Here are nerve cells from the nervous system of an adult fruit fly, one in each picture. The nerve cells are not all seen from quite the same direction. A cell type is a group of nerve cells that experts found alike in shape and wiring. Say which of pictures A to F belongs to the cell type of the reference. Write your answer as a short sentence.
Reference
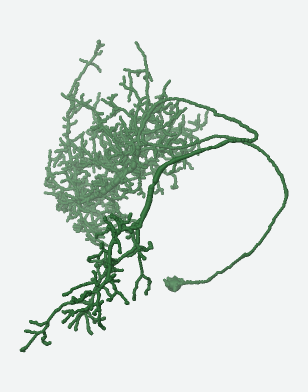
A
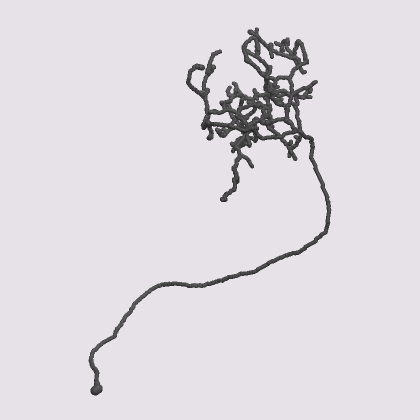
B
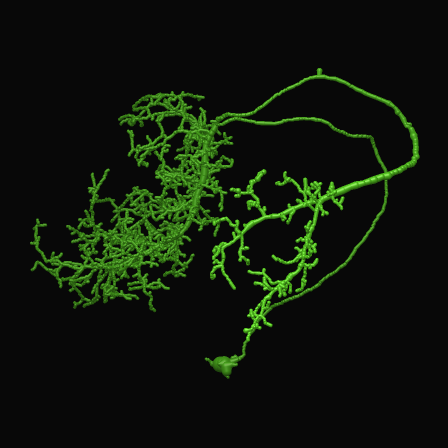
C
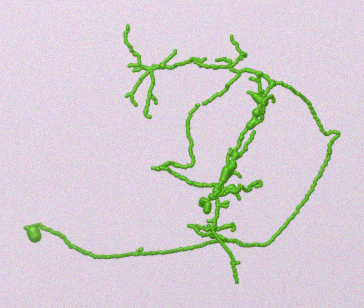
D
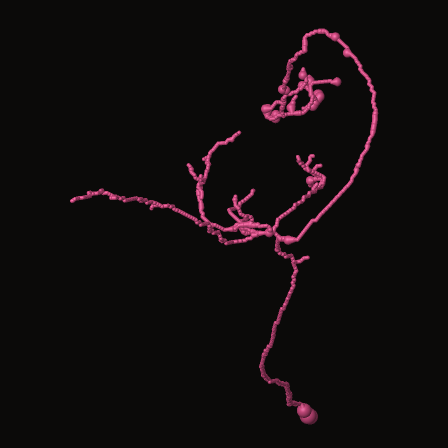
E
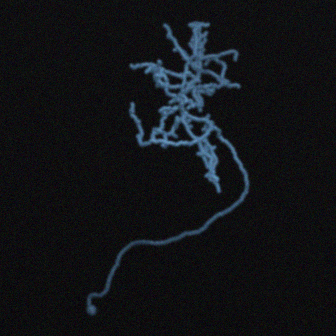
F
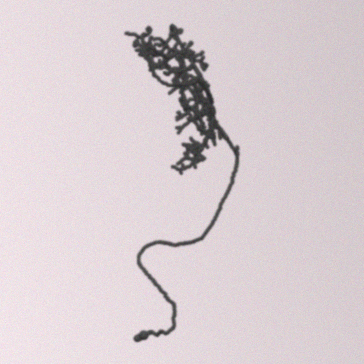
Picture B is of the same cell type.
